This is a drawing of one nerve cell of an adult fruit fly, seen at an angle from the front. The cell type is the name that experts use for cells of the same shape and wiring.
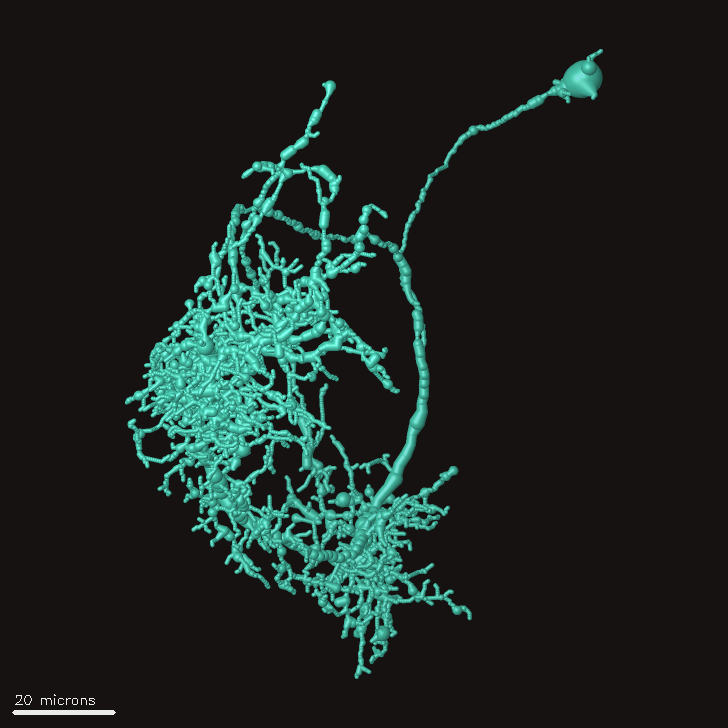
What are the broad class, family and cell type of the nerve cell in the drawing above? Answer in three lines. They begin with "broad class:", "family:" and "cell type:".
broad class: central-brain intrinsic neuron
family: hemilineage VLPp&l1_posterior
cell type: LAL142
